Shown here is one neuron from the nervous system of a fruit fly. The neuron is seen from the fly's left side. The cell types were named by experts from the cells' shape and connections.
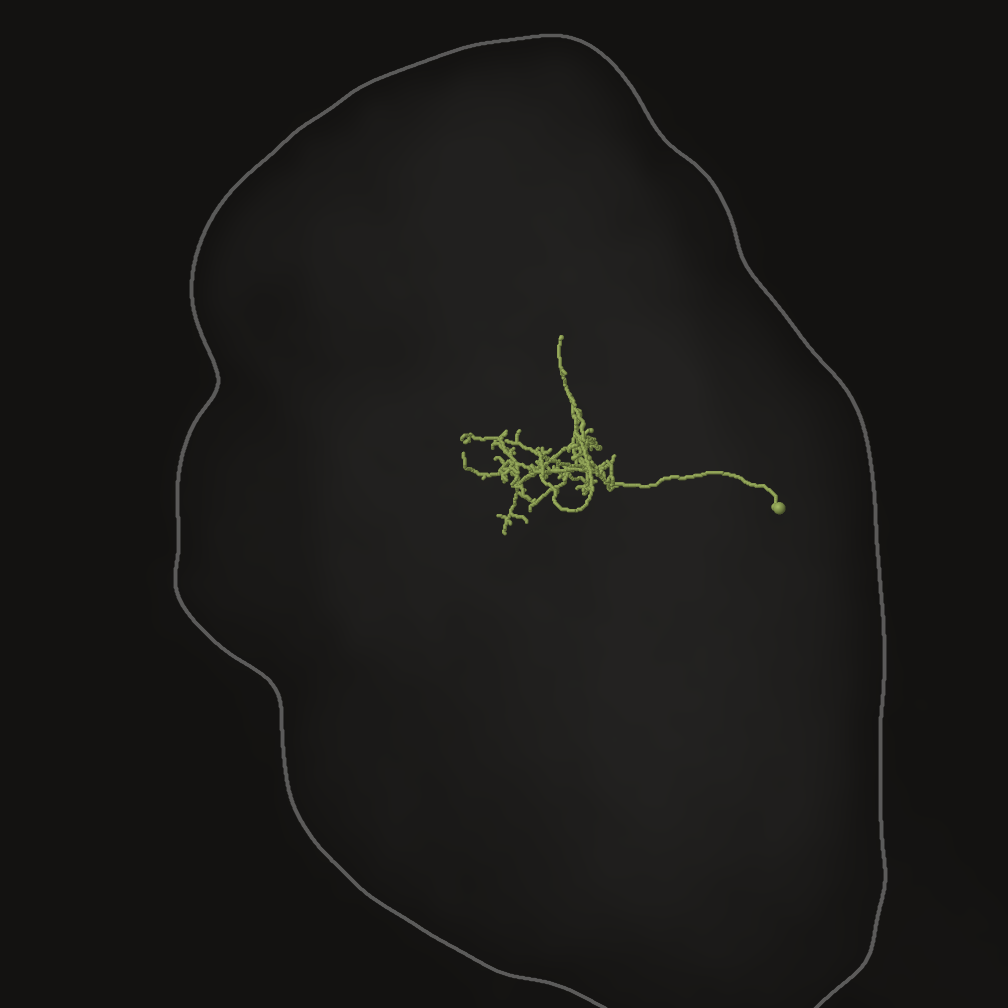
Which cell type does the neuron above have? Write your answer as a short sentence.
The cell type is PLP165.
